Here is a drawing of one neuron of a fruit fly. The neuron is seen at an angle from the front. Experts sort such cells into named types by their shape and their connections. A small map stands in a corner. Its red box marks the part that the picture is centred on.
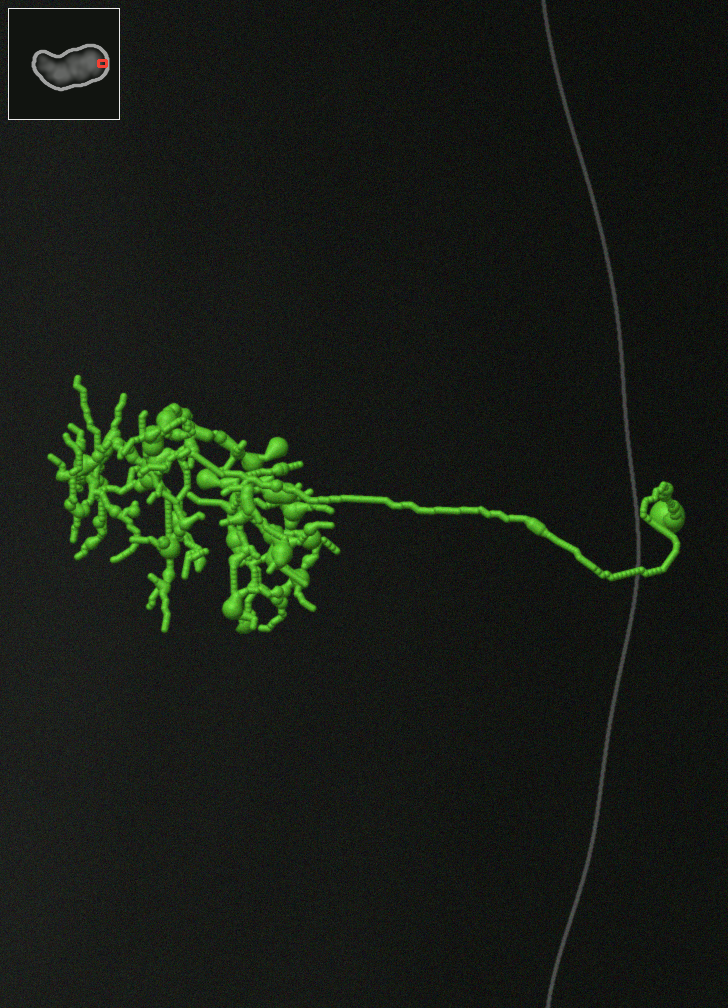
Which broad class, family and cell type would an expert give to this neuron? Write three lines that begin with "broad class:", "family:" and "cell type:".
broad class: optic-lobe intrinsic neuron
family: Mi
cell type: Mi16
